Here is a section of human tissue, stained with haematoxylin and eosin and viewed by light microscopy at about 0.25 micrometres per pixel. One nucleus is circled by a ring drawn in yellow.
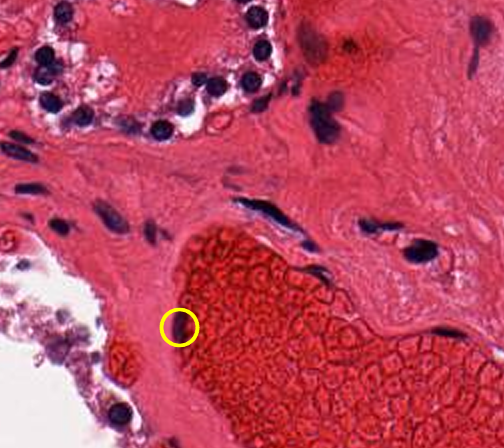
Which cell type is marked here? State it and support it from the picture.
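This is an endothelial cell. The nucleus is an elongated oval, its long axis running along the edge of the vessel lumen. The nucleus stains dark and fairly evenly throughout, with no inner detail made out. No separate cytoplasm can be made out around the nucleus; the cell looks like little more than a thin rim.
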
